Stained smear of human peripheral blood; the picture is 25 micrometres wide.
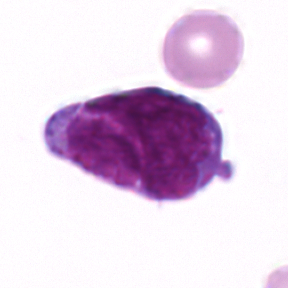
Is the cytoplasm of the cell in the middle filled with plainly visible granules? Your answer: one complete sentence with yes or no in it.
No, this cell has a cytoplasm without visible granules.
